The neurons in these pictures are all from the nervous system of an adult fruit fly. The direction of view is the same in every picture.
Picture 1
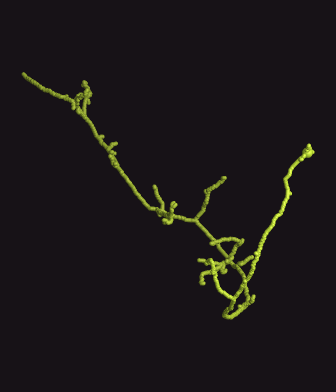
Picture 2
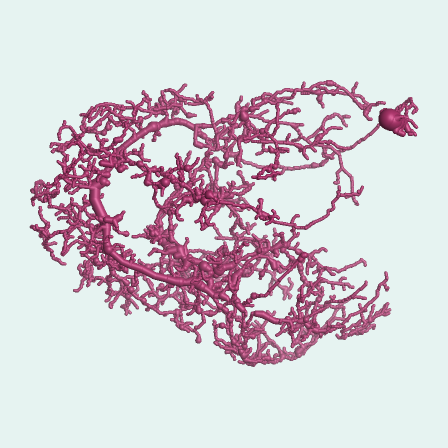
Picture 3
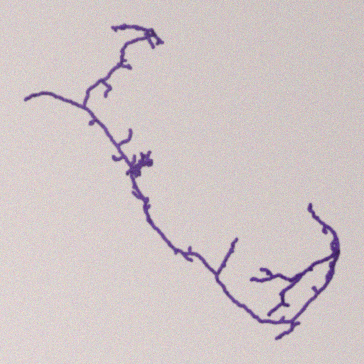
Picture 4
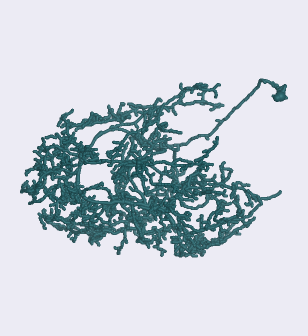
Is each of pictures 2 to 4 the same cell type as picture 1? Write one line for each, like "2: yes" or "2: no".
2: no
3: yes
4: no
